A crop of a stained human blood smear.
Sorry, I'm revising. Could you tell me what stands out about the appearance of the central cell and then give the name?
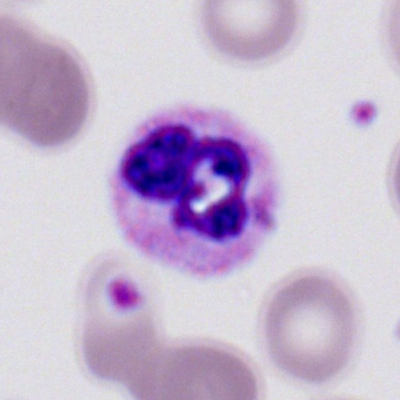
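Look first at the nucleus: its chromatin is dark purple and coarsely clumped. It sits toward the upper part of the cell, so more cytoplasm lies below it. That cytoplasm is pale pinkish-lilac and filled with fine pinkish granules. This is a segmented neutrophil.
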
